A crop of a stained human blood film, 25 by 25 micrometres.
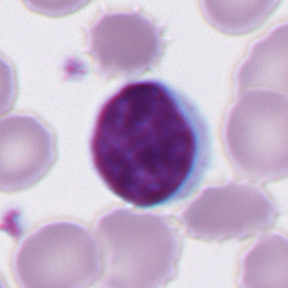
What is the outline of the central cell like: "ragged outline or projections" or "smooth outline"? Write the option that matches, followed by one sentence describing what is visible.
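Smooth outline. The cell outline is smooth and rounded, without surface projections.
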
